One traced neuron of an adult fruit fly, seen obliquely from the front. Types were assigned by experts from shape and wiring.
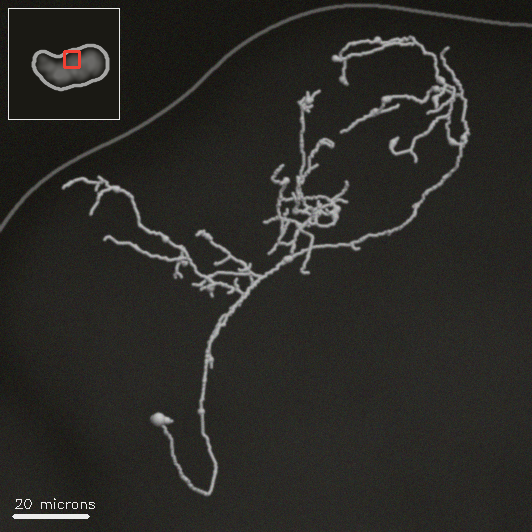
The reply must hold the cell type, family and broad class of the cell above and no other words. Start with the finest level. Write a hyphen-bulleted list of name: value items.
- cell type: CB1442
- family: hemilineage LHa1
- broad class: central-brain intrinsic neuron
